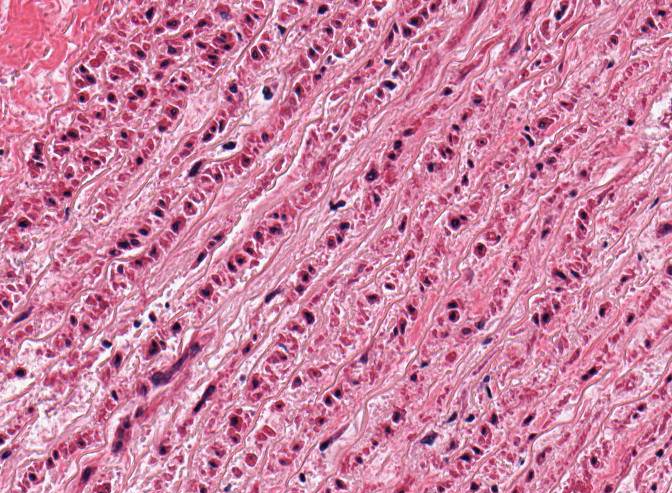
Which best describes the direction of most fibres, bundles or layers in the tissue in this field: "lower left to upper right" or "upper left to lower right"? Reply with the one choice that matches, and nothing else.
Lower left to upper right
